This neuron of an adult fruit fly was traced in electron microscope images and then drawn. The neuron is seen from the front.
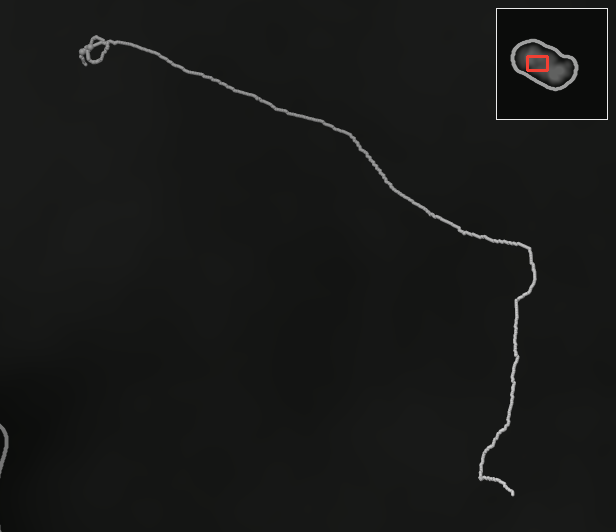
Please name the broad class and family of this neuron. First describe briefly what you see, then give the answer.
The drawing shows no cell body. There are a dozen or fewer branch ends. This is a sensory neuron entering the brain. The name of its family is class olfactory.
